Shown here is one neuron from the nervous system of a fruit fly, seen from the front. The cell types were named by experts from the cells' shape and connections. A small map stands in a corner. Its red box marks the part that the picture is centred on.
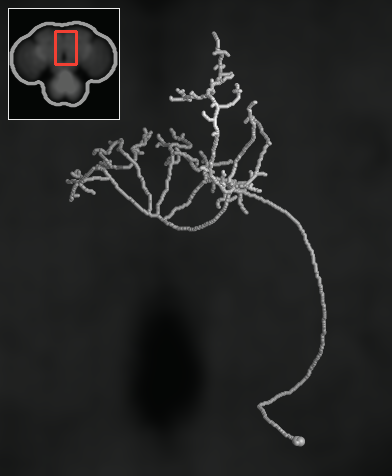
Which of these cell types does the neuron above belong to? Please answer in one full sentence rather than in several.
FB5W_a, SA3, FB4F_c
The cell type this neuron represents is FB5W_a.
